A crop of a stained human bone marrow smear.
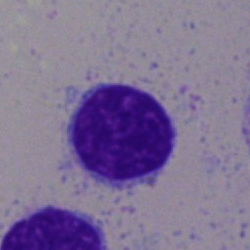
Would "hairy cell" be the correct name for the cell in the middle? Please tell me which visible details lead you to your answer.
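Cytoplasm first: only a very thin, barely visible rim surrounds the nucleus.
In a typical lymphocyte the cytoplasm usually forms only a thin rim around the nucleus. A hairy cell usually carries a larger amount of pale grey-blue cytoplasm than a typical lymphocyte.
This feature therefore goes with lymphocyte and against hairy cell. Chromatin: dense and dark purple, with small paler patches scattered through it. Inclusions: no granules in the cytoplasm and no vacuoles in the cell. Another nucleated cell lies partly in frame at the lower left, not touching this one. Verdict: the cell is a lymphocyte, not a hairy cell.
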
